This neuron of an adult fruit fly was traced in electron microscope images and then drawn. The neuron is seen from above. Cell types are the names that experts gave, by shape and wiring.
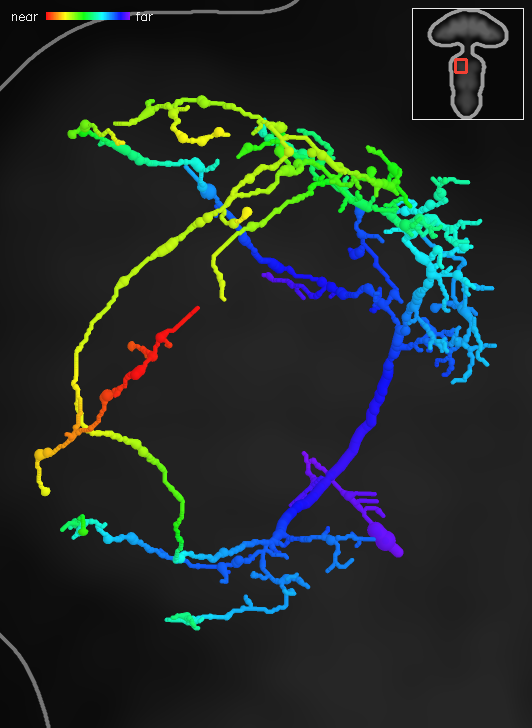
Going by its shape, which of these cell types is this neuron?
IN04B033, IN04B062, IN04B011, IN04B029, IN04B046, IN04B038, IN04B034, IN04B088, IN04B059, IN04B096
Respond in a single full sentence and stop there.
This neuron carries the cell type designation IN04B038.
